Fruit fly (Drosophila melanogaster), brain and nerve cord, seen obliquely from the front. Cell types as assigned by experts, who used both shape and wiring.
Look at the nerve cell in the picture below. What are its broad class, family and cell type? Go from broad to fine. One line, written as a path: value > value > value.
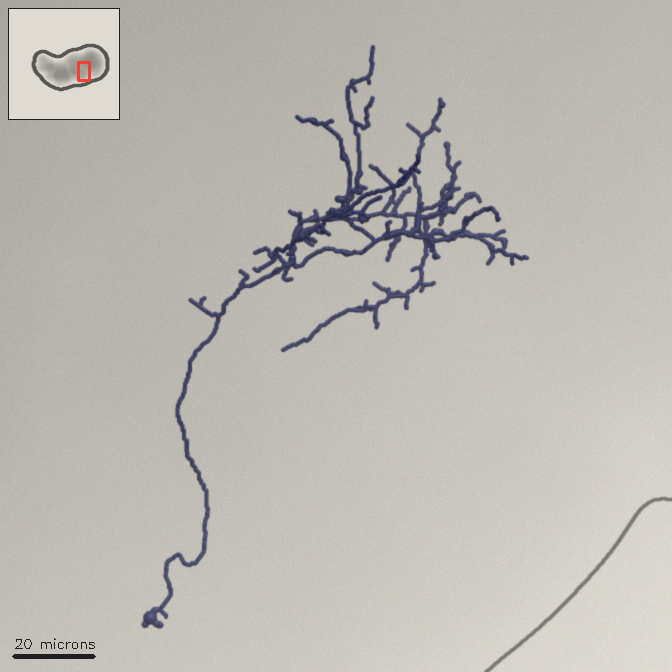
central-brain intrinsic neuron > hemilineage LB3 > CB2235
